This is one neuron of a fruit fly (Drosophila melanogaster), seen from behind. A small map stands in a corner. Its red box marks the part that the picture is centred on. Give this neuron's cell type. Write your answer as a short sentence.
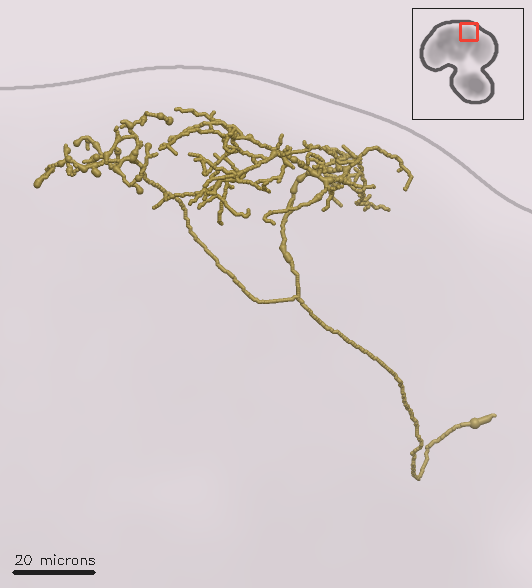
The cell type is CB3005.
